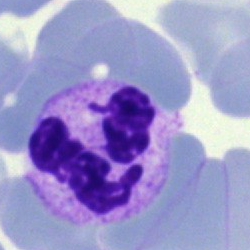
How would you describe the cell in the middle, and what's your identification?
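Round in outline, the cell holds chromatin that is dark purple and coarsely clumped. No vacuoles appear in its cytoplasm. It is a segmented neutrophil.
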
